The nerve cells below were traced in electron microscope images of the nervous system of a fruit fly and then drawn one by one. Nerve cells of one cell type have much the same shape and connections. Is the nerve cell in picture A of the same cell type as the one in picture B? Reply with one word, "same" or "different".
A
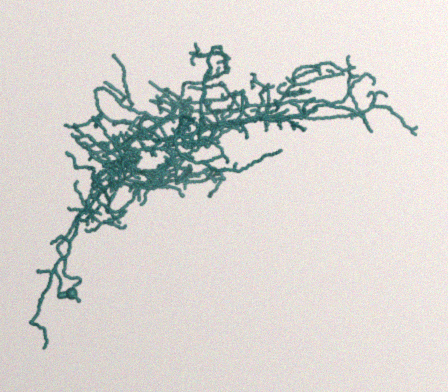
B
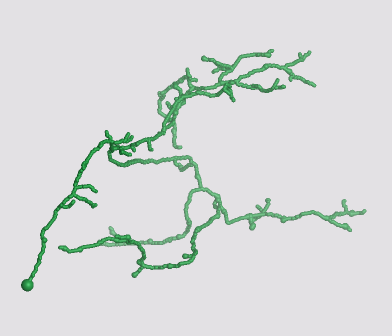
different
